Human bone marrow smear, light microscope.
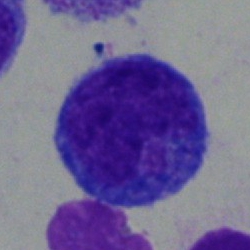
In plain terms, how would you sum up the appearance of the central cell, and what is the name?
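Looking at this cell, the outline is round and smooth. The chromatin looks finely textured, not coarsely clumped. What cytoplasm I can see is deep blue, and I find no granules in it. So this is a blast.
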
